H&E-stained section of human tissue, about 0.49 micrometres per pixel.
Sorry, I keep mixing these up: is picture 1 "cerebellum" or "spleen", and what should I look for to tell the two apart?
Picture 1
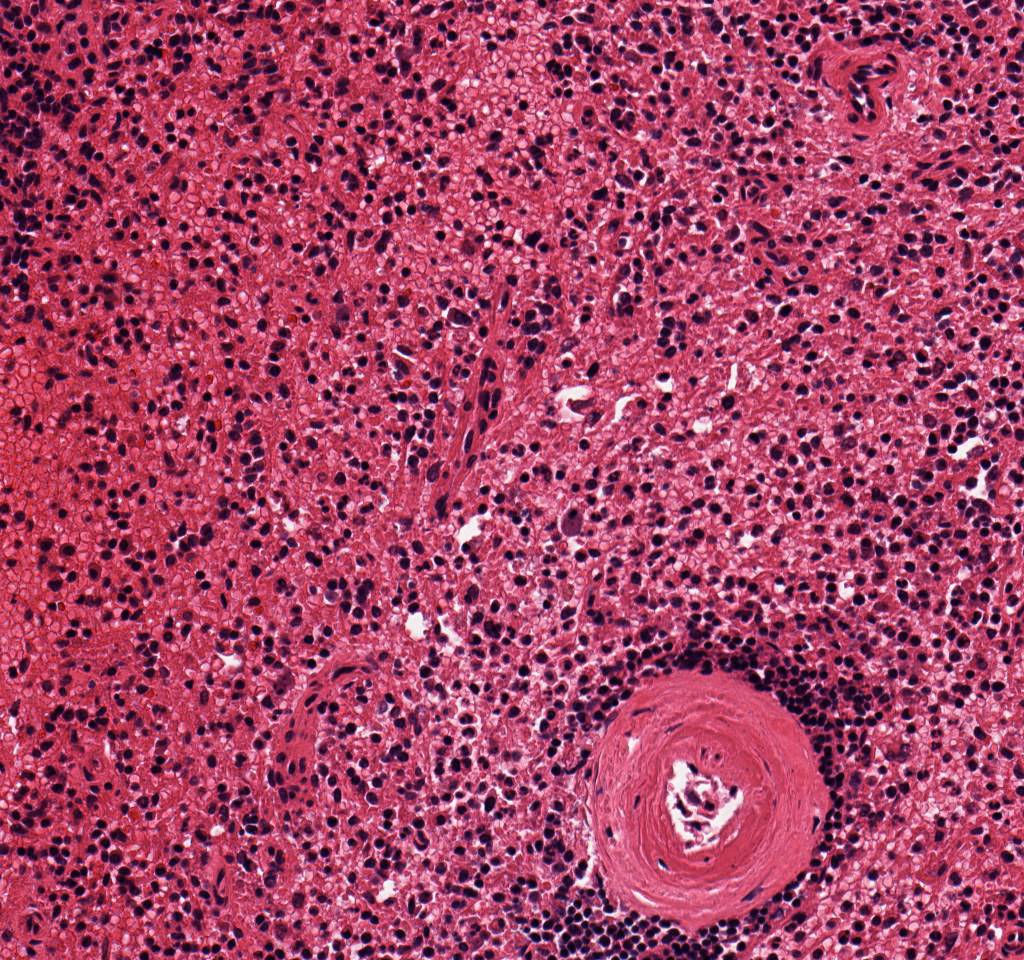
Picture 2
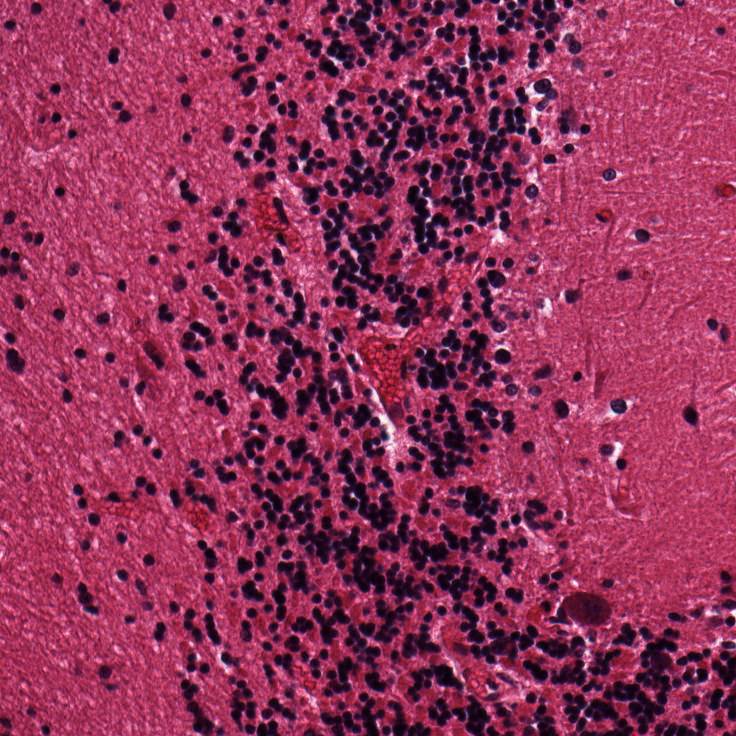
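The spleen is in picture 1 and the cerebellum in picture 2. On layout: picture 1 is a diffuse sheet of closely packed cells without glands, tubules or epithelium, whereas picture 2 has a broad band of densely packed dark nuclei running from the top centre to the bottom, flanked by paler, sparsely cellular tissue. On nuclei: those in the band of picture 2 are small, round and blue-black with little visible cytoplasm, and one large cell body with abundant purplish cytoplasm lies at the band's lower right edge. On vessels: in the lower right of picture 1 a round vessel has a thick, concentrically layered, homogeneous pink wall around a small irregular lumen, cuffed by small dark lymphocytes, while near the centre of the band in picture 2 a small vessel is filled with packed red blood cells.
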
